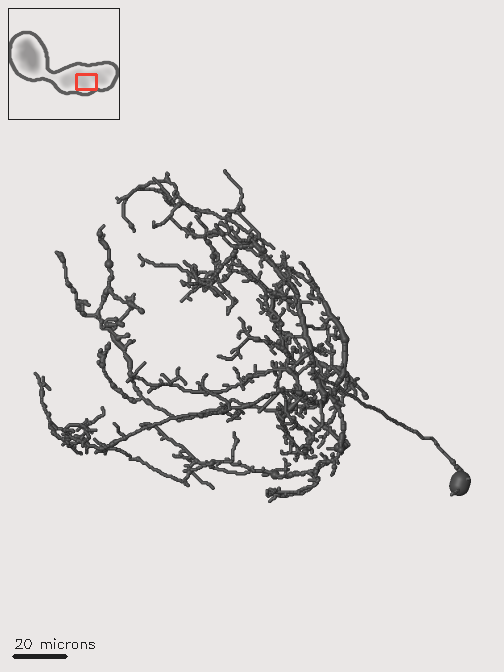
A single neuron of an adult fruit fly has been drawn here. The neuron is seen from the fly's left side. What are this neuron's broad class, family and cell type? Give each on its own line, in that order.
nerve-cord intrinsic neuron
hemilineage 20A.22A
IN20A.22A005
